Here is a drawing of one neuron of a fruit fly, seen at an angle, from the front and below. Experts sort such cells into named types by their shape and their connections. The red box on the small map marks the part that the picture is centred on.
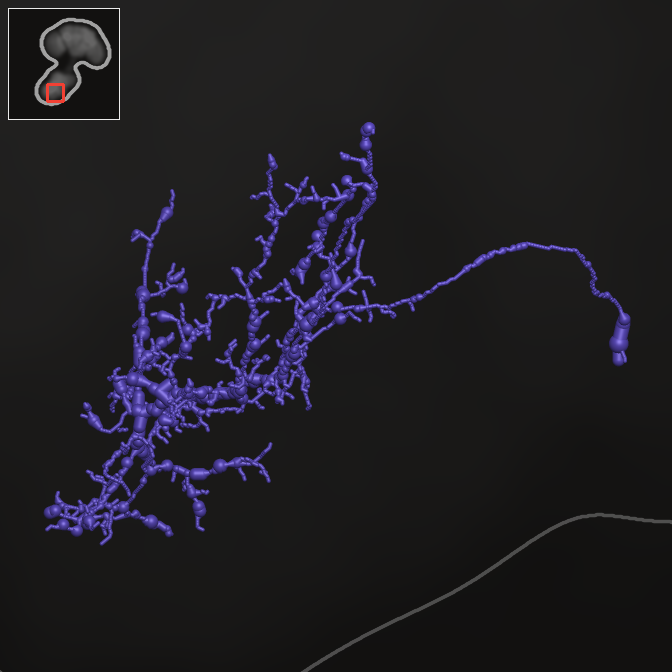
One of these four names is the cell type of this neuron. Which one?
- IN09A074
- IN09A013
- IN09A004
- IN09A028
IN09A028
